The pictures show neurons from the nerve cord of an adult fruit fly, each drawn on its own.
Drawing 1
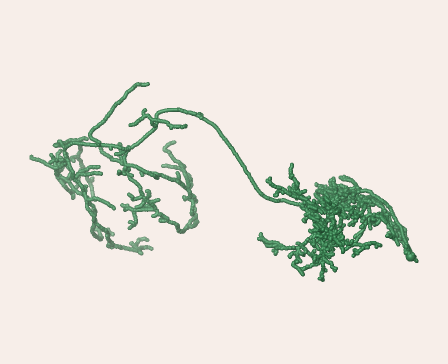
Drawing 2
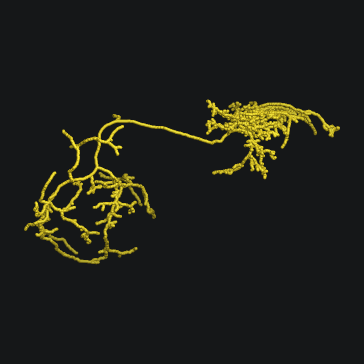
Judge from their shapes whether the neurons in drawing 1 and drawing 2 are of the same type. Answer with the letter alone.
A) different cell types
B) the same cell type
B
